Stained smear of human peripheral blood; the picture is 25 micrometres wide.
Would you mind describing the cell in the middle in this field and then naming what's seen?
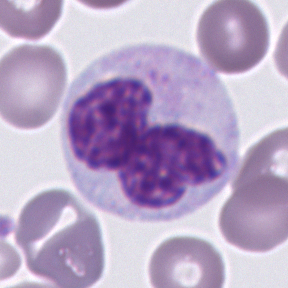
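Outline round and smooth. Chromatin dark purple, patchy and mottled. Cytoplasm abundant, pale greyish-blue, with fine purple granules scattered through it. Cell: segmented neutrophil.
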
